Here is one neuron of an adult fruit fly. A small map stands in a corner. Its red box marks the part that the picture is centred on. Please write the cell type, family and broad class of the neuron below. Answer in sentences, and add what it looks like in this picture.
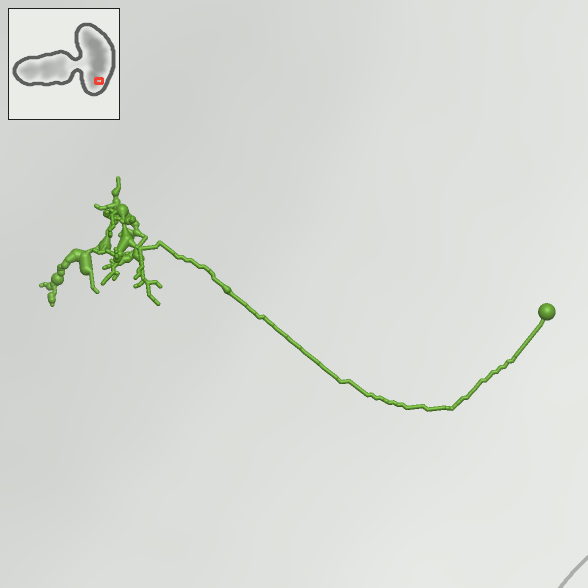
The cell type is Cm2. Its family is Cm. It is an optic-lobe intrinsic neuron. It is in the brain and does not reach the nerve cord. The cell body is on the right of the picture.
